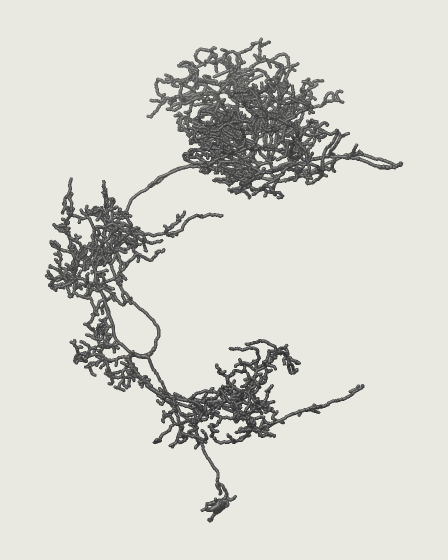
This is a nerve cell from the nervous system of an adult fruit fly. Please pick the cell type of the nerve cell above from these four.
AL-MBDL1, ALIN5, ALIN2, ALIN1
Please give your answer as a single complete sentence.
Of the cell type AL-MBDL1 is this nerve cell.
